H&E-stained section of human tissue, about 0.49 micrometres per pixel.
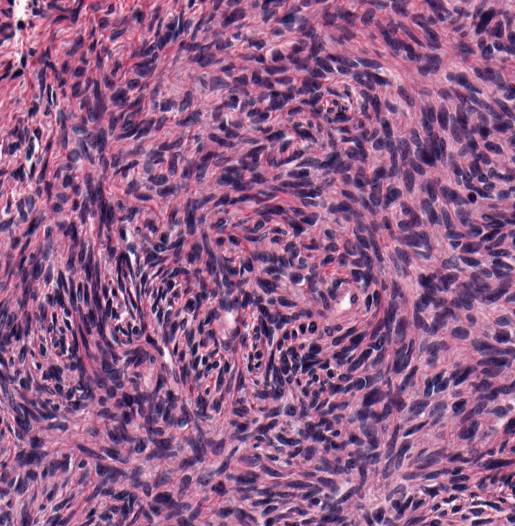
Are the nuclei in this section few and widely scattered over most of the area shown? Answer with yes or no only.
No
